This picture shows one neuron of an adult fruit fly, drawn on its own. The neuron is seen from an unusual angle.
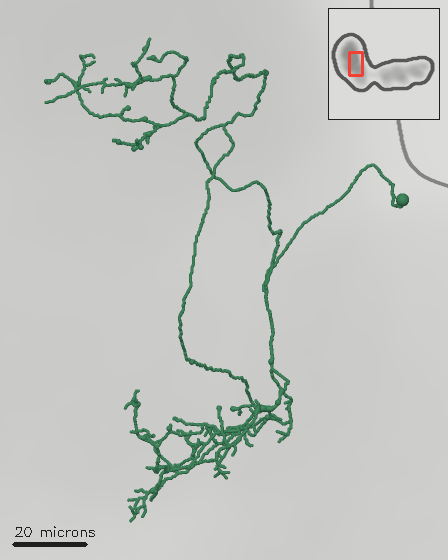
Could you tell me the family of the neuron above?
hemilineage DM6_ventral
